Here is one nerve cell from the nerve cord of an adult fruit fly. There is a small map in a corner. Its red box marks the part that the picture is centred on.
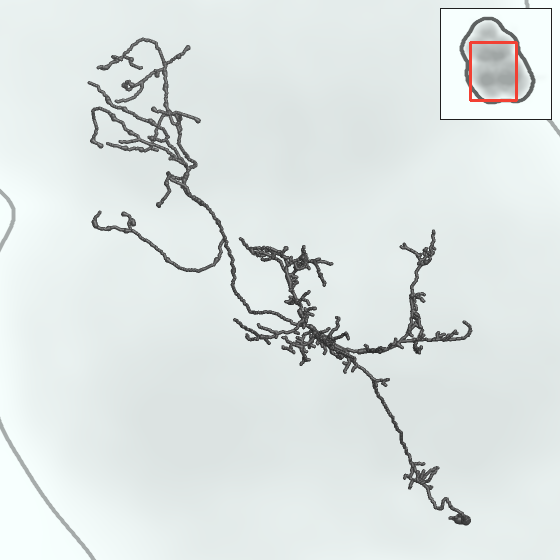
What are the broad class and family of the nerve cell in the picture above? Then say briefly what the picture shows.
It is a nerve-cord intrinsic neuron. The family is hemilineage 06B. The picture shows dozens of branch ends. As drawn here it is taller than it is wide.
